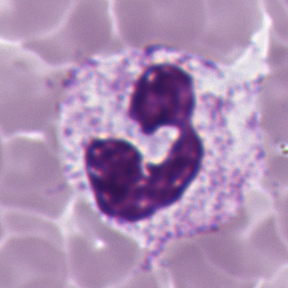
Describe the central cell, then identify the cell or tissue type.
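The nucleus is curved, its hollow opening towards the left, and its chromatin is dense and dark purple. The cytoplasm is plentiful and very pale. The cell outline is roughly round with a slightly uneven edge. This is a segmented neutrophil.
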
